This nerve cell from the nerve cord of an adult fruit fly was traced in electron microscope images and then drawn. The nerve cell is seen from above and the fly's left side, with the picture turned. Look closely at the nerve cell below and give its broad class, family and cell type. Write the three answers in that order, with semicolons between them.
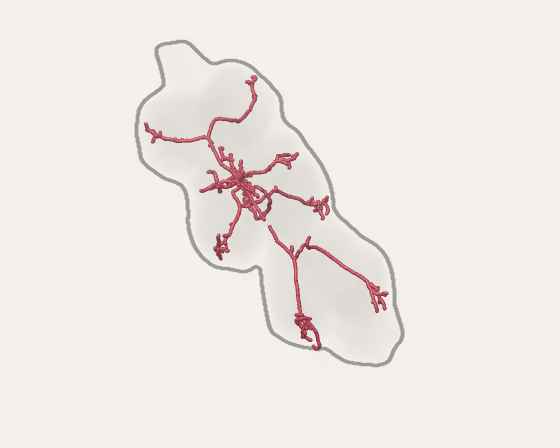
nerve-cord intrinsic neuron; hemilineage 06B; IN06B035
